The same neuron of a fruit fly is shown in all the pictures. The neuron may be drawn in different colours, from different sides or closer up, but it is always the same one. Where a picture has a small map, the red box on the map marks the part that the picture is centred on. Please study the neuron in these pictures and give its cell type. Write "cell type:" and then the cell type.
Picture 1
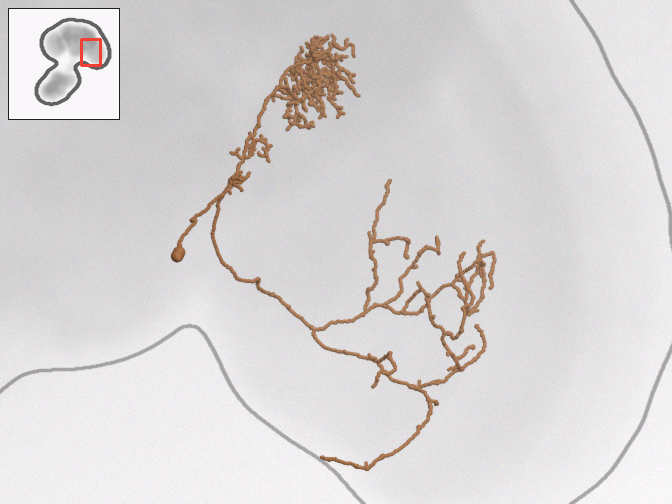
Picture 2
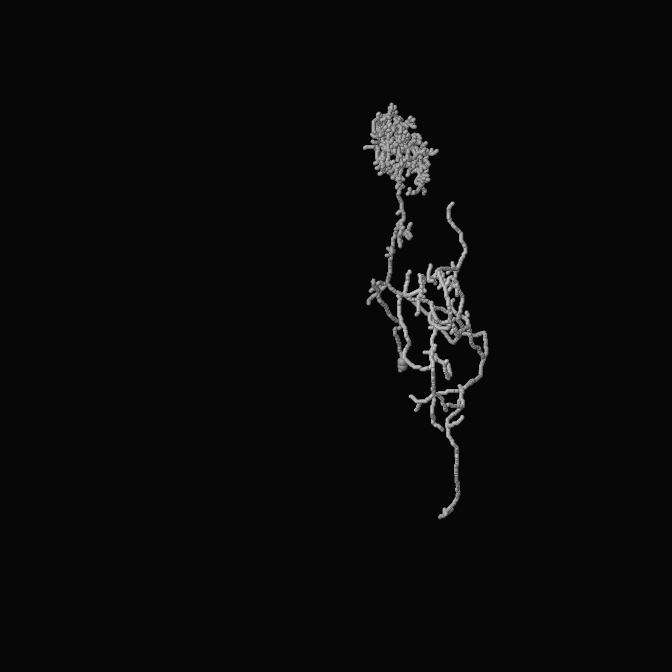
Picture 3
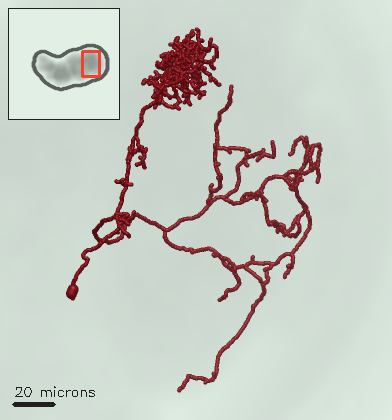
cell type: LOLP1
